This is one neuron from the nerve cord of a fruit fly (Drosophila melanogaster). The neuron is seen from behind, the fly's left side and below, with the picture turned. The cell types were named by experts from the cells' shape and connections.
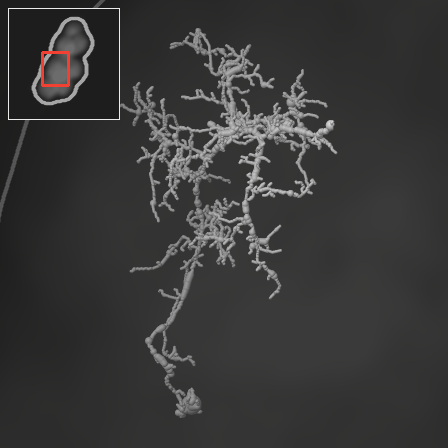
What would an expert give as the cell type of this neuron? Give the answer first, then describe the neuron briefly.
The cell type is Acc. tr flexor MN. This is a motor neuron of the nerve cord. As drawn here it is taller than it is wide.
